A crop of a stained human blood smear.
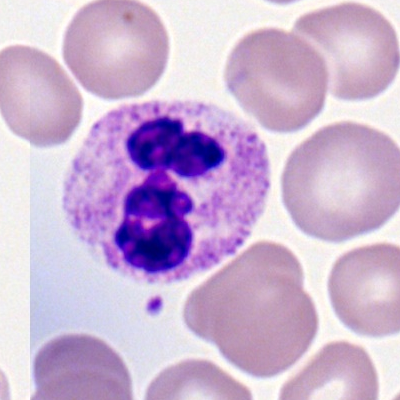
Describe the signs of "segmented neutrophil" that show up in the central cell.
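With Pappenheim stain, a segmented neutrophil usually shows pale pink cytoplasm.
That is what I find here: the cytoplasm is plentiful and pale pink, which goes with a segmented neutrophil. Beyond that, I simply note a round, smooth outline, dark purple chromatin that is coarsely clumped, and no vacuoles in the cytoplasm.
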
